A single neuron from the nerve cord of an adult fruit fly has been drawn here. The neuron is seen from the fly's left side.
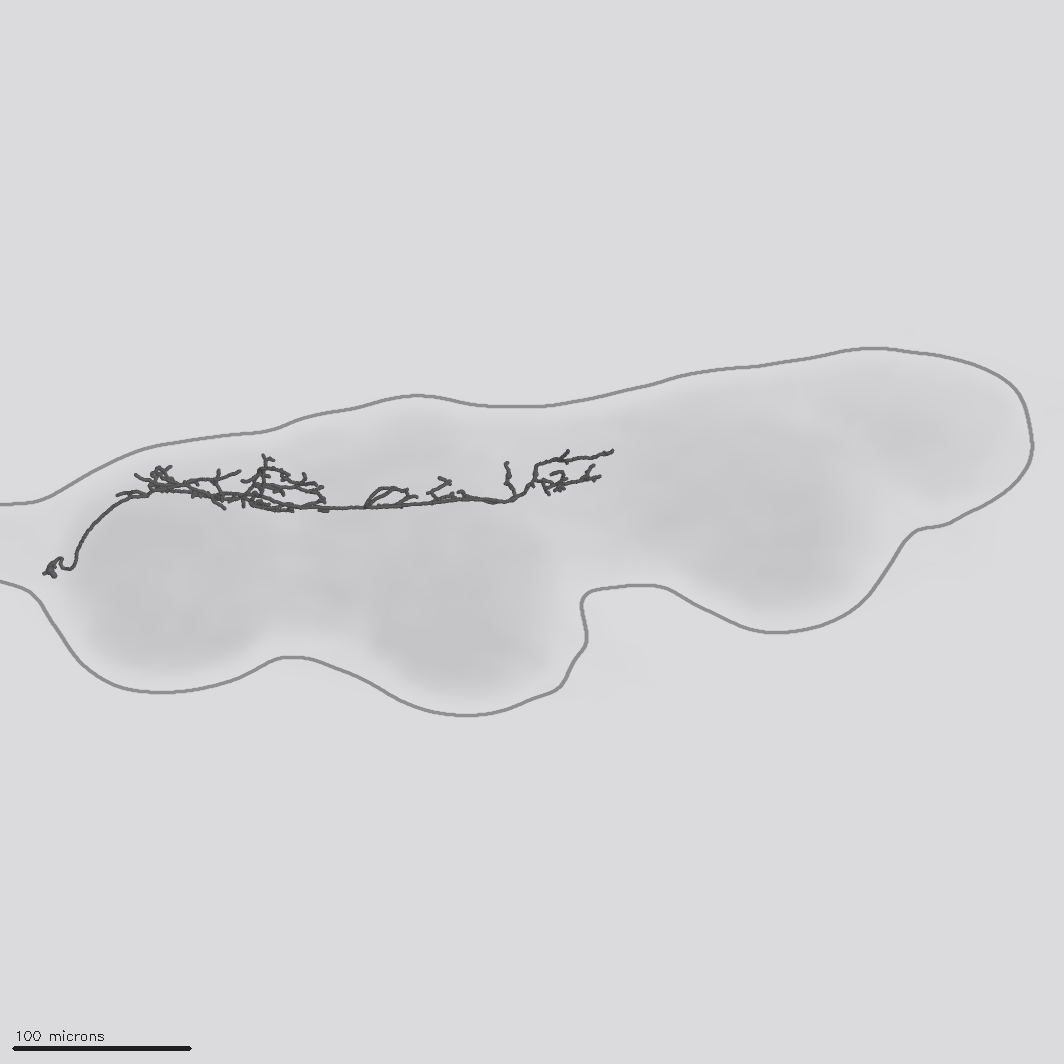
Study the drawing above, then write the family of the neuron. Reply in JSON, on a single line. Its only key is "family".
{"family": "hemilineage 16B"}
